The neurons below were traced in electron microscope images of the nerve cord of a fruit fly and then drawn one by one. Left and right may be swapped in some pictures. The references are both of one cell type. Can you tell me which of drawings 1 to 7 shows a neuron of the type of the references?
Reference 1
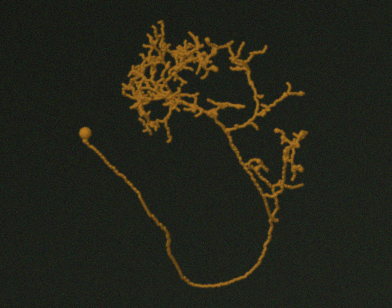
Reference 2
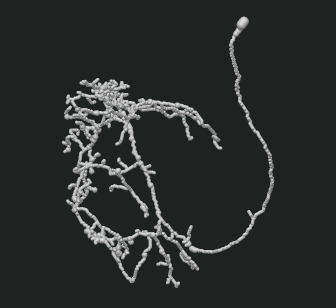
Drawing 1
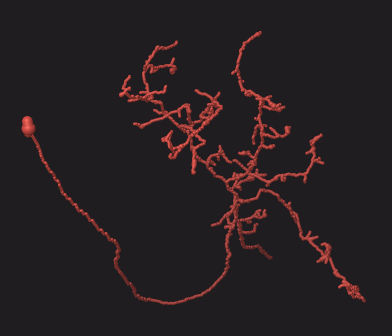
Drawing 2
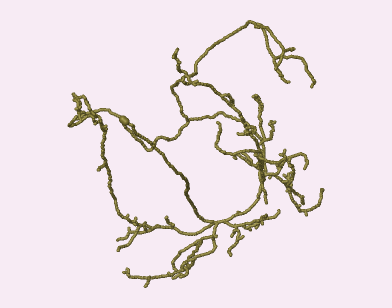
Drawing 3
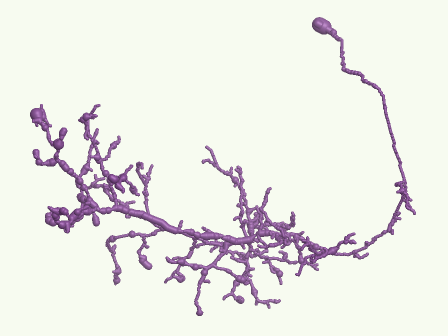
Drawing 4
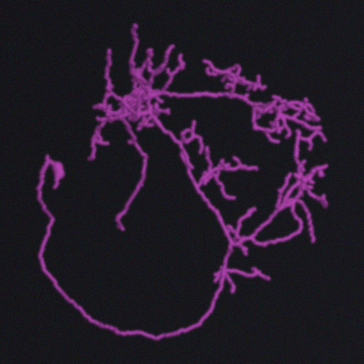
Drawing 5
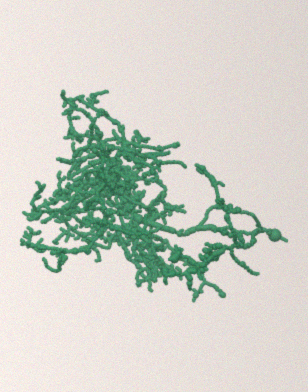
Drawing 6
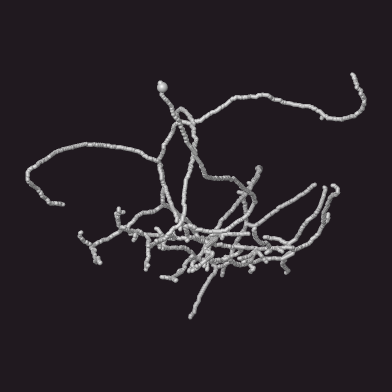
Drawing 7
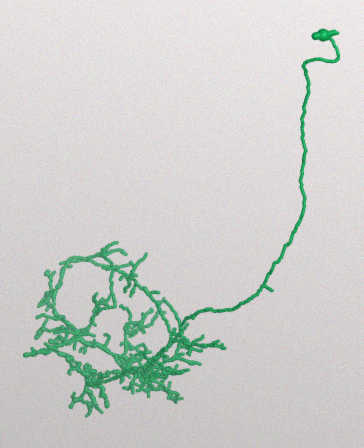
Drawing 4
